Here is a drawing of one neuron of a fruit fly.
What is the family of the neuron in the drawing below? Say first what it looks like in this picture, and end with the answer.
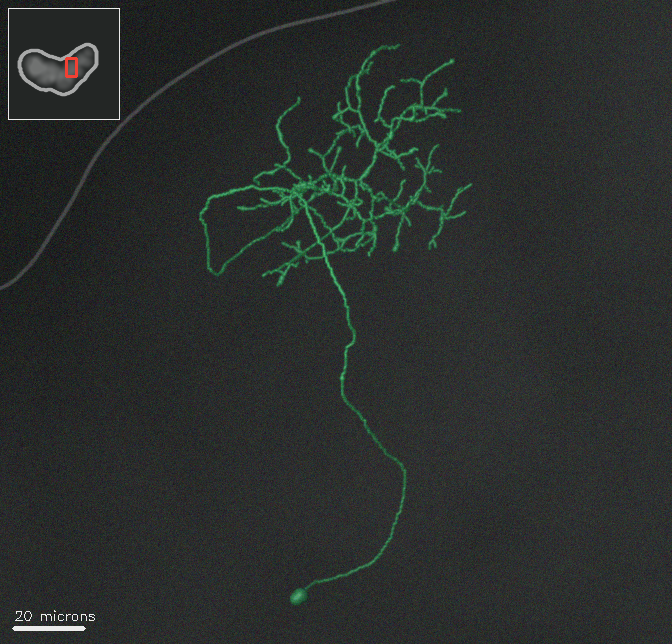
The cell body can be seen at the bottom of the picture. By the scale bar it is about 160 microns tall in this view. The picture shows dozens of branch ends. It is a nerve-cord intrinsic neuron. Its family is hemilineage 02A.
